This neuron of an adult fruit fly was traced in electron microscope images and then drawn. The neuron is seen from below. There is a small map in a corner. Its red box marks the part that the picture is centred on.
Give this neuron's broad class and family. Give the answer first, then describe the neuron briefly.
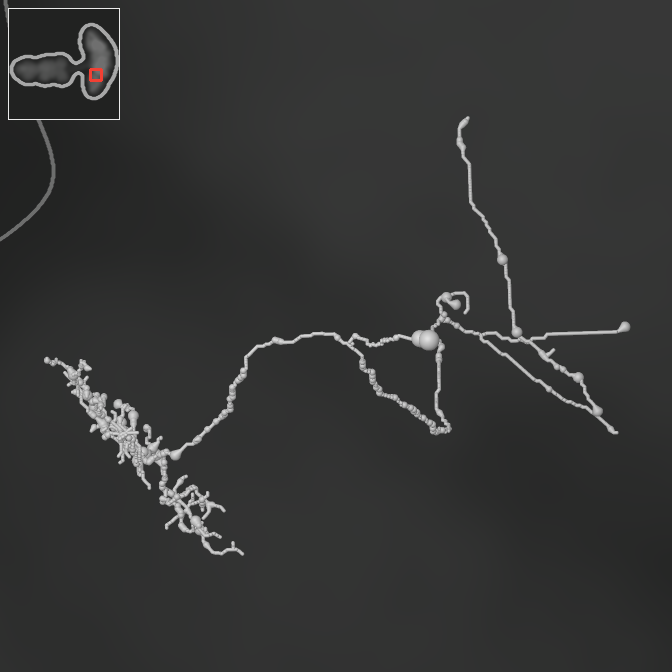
This is a visual projection neuron. The family is LC. It lies in the brain. The picture shows dozens of branch ends.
